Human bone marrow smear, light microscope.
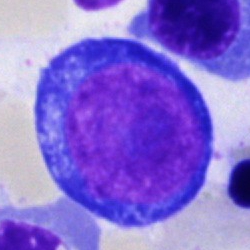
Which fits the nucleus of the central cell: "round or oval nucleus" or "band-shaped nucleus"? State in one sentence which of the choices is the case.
The nucleus takes the form of one compact round or oval mass.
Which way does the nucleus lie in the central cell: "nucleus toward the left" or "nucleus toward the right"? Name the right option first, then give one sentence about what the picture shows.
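Nucleus toward the right. The nucleus sits off-centre toward the right, leaving a wider band of cytoplasm on the left.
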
